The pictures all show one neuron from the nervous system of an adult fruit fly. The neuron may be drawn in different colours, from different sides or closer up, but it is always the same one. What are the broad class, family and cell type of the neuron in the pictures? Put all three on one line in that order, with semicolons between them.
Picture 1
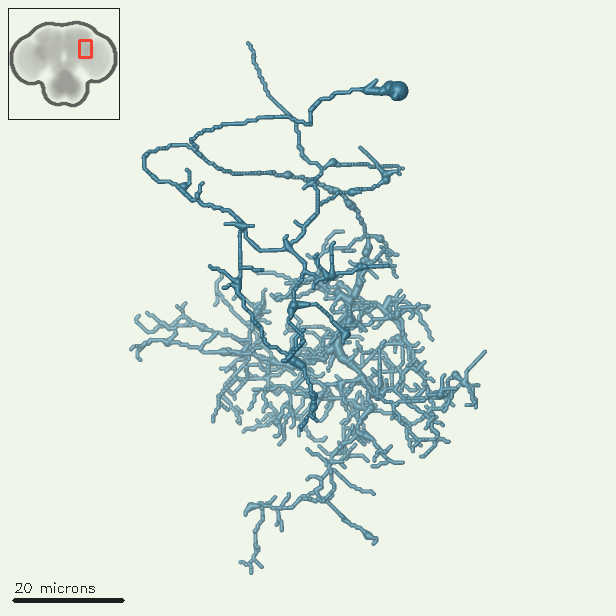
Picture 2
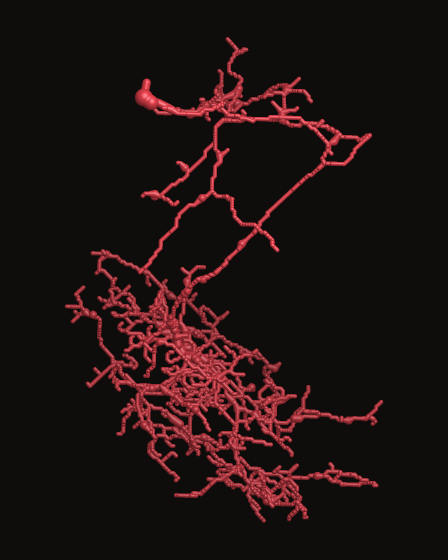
central-brain intrinsic neuron; hemilineage VLPl&d1_dorsal; AVLP230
